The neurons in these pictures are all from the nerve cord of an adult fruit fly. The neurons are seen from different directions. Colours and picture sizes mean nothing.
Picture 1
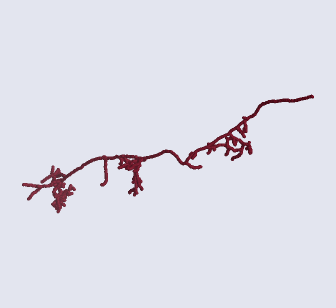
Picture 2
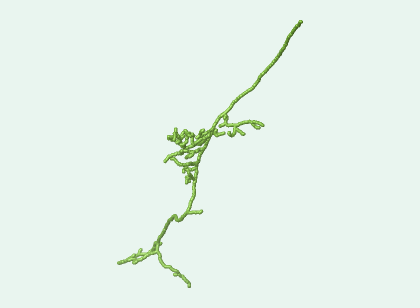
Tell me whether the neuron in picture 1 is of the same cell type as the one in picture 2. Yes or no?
no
